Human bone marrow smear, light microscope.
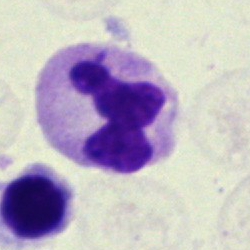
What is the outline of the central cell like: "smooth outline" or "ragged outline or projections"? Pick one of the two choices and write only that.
Smooth outline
